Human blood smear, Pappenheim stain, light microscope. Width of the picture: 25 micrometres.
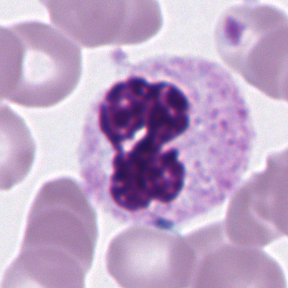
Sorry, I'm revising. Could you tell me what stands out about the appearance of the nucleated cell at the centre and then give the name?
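Chromatin dark purple, coarsely clumped. Cytoplasm abundant, pale pinkish-lilac, wider right of the nucleus than left. Fine pinkish-purple granules scattered through it. Cell: segmented neutrophil.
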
